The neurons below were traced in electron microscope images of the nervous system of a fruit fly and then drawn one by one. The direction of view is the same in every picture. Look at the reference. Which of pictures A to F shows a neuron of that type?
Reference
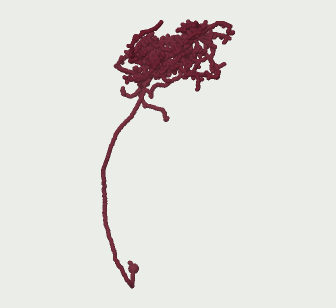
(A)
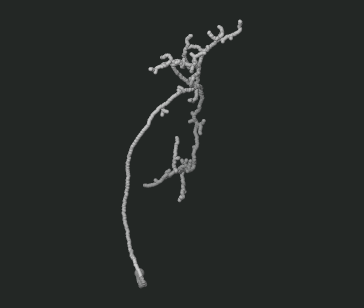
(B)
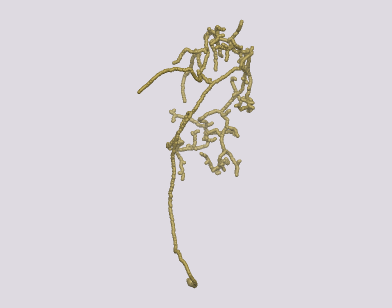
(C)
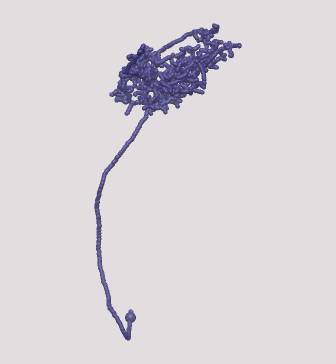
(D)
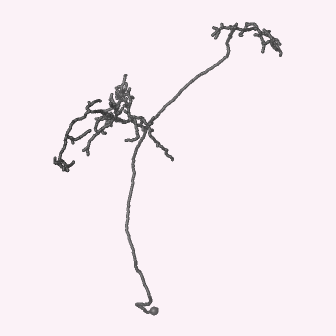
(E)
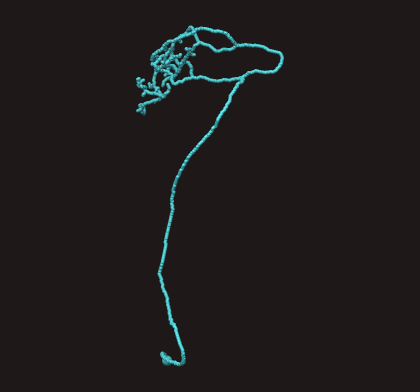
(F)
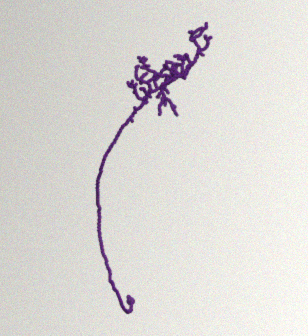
C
